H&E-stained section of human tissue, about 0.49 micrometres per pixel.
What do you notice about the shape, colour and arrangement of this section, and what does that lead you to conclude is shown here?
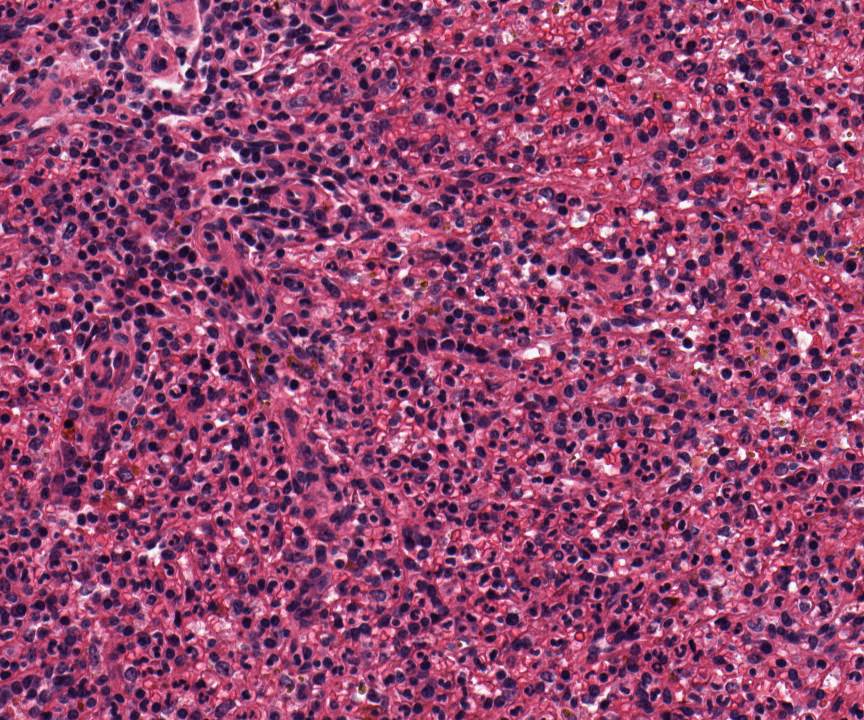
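A diffuse, densely cellular sheet fills the whole field, with no glands, tubules or follicle-like units. Most nucleated cells are small, with round, dark-staining nuclei and little visible cytoplasm. Golden-brown pigment granules lie scattered. Elongated nuclei and pink fibrous strands are most prominent at upper left. Spleen.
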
